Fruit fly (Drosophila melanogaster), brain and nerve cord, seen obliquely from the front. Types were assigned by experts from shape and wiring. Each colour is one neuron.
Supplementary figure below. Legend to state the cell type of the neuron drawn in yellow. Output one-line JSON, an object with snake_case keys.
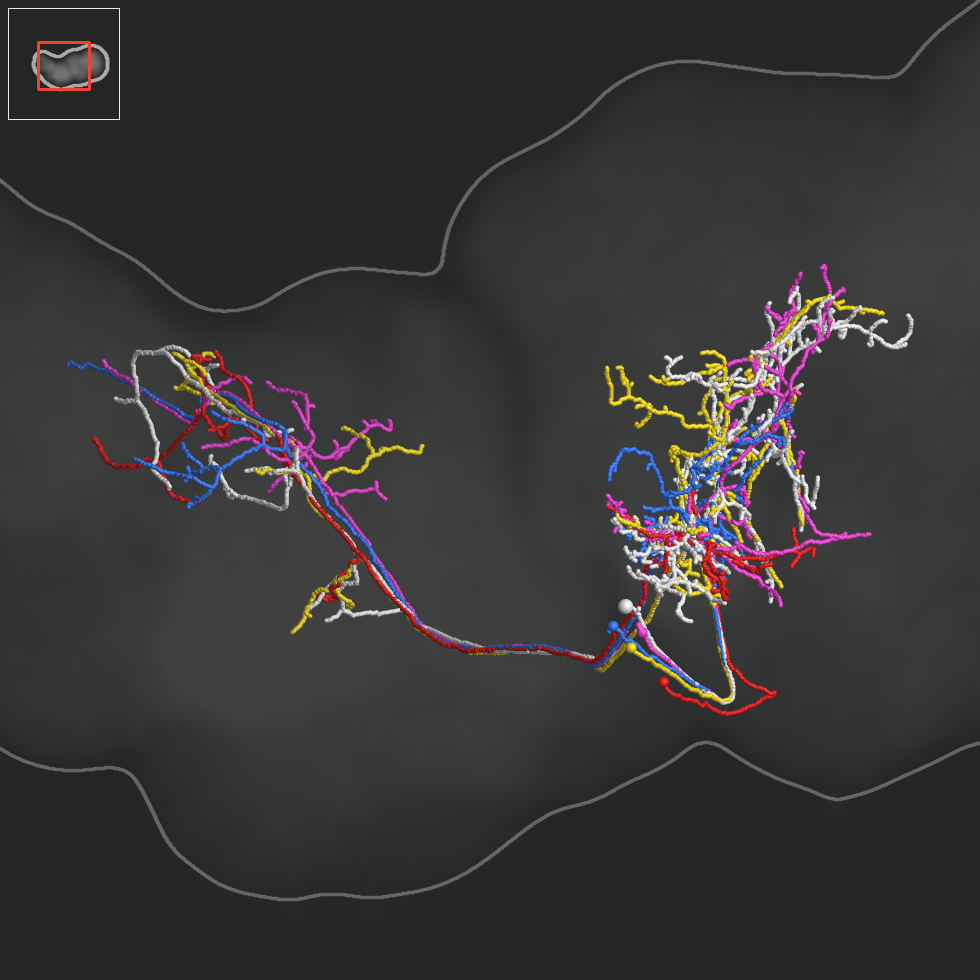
{"cell_type": "DNg92_b"}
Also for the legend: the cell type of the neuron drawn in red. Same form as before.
{"cell_type": "DNg06"}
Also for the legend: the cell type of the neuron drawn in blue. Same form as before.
{"cell_type": "DNge015"}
